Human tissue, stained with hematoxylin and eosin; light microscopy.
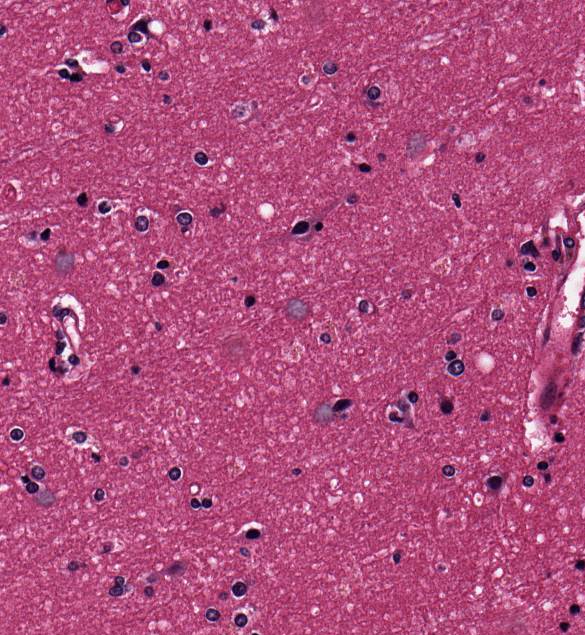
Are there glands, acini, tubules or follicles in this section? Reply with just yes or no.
No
